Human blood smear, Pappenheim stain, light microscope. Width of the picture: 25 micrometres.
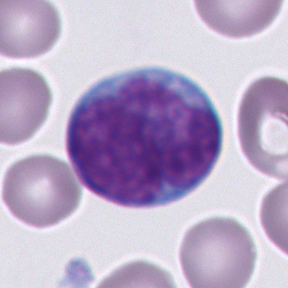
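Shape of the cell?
Round, smooth outline; about 13 micrometres across.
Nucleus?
About 13 by 11 micrometres, filling about 80% of the cell's area; chromatin mottled, with darker and lighter purple patches.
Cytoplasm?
Thin rim only, widest at the upper right.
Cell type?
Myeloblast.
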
